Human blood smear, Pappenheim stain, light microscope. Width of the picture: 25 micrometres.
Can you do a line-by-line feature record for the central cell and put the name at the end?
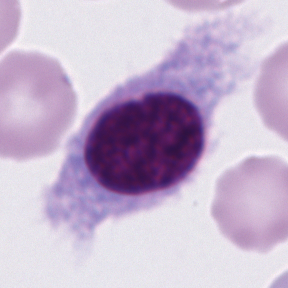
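Border: ragged and irregular, not smooth
Nucleus: oval, about 11 by 9 micrometres
Nuclear edge: small notch in upper edge
Chromatin: dark purple, clumped
Cytoplasm: abundant, pale greyish blue
Name: hairy cell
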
